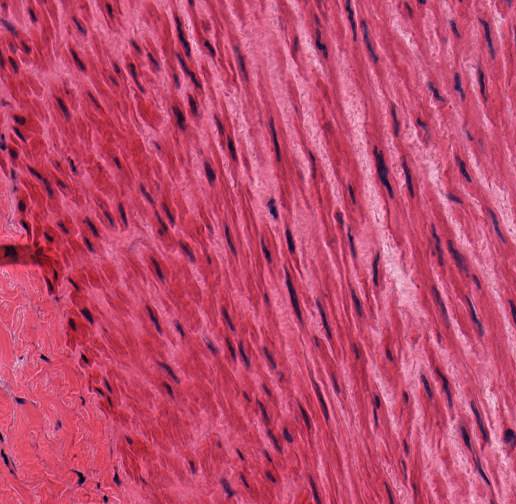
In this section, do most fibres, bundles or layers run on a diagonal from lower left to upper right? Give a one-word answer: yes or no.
No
